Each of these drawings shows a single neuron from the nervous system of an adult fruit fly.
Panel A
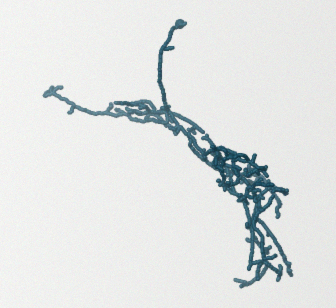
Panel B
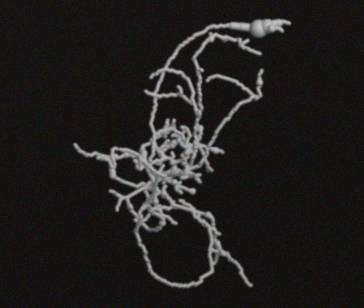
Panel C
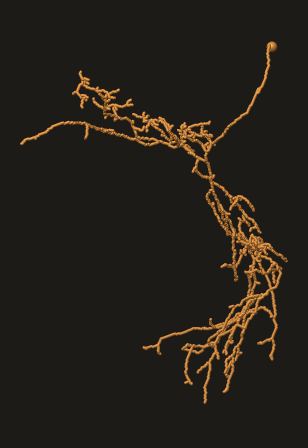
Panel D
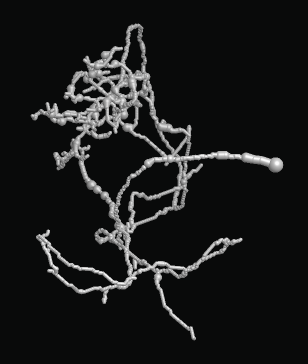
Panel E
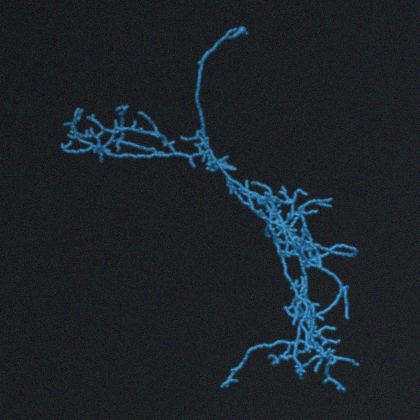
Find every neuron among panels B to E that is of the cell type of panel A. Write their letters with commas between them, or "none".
C, E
